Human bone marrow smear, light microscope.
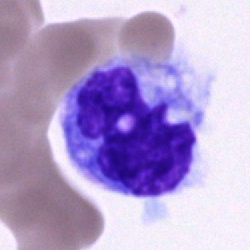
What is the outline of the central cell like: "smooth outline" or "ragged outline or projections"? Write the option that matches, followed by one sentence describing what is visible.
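Ragged outline or projections. The cell outline is roughly round but uneven, with ragged edges at the upper right.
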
